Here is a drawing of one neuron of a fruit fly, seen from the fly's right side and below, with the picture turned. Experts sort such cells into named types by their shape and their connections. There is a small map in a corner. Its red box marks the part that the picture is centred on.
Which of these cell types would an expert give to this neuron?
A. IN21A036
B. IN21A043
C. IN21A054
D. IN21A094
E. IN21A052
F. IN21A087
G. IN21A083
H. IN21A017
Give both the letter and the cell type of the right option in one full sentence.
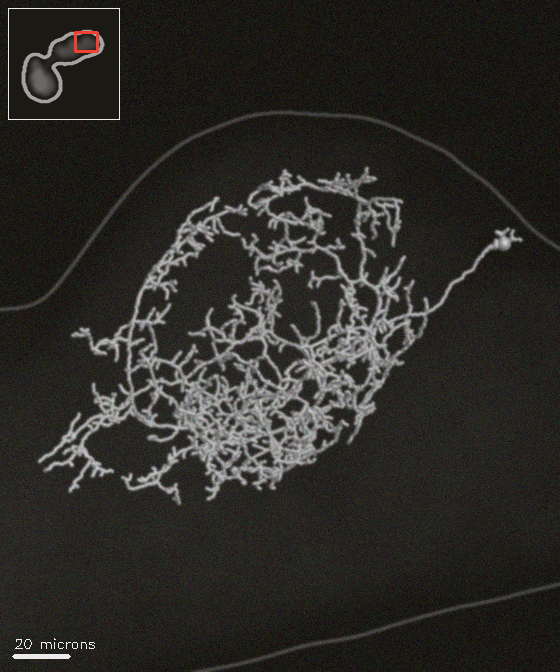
The neuron is of type IN21A017, and that type is option H.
